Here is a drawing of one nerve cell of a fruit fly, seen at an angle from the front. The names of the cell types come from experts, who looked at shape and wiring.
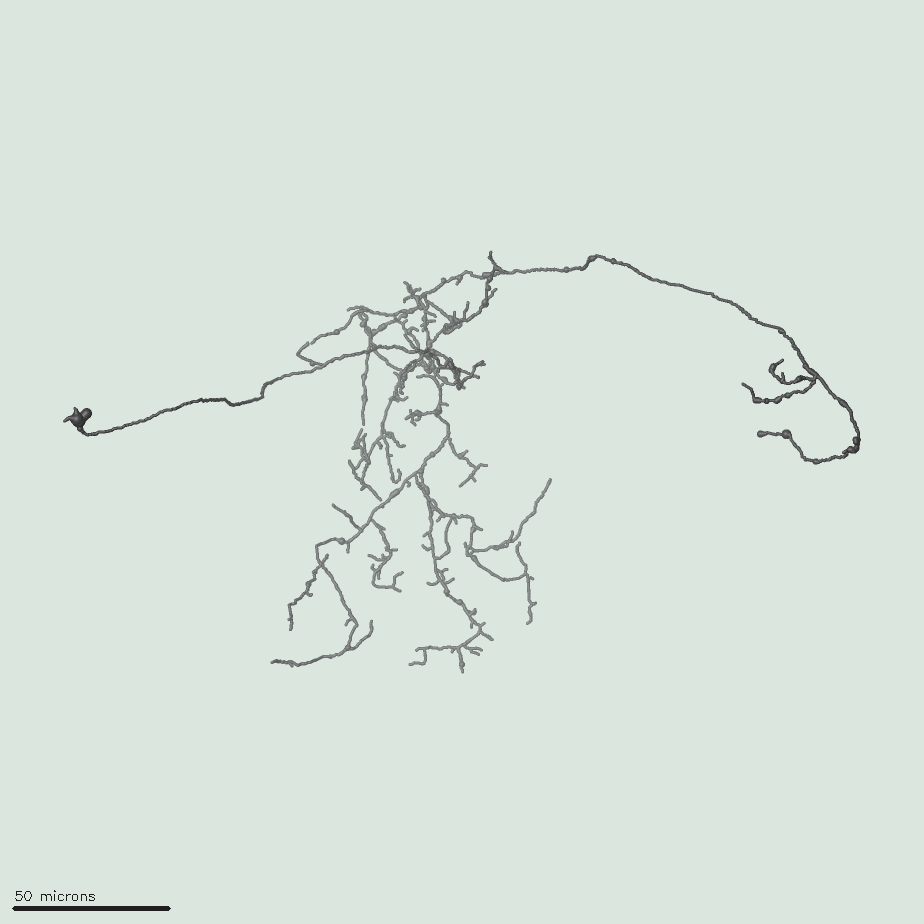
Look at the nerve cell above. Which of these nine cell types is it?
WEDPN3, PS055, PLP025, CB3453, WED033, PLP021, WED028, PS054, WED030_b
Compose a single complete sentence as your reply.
The neuron is typed under the name PS055.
